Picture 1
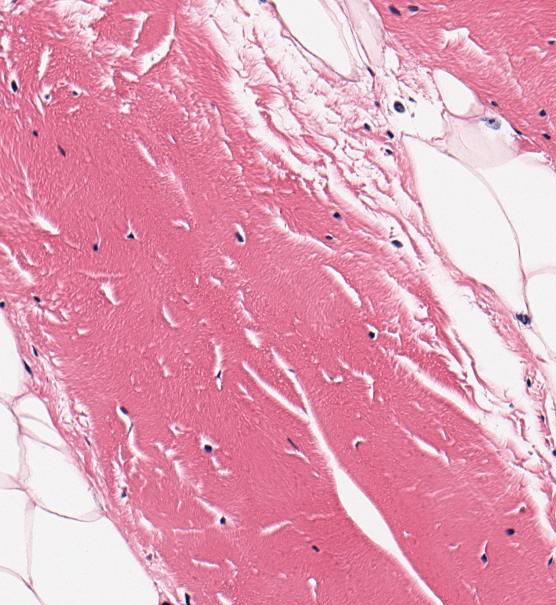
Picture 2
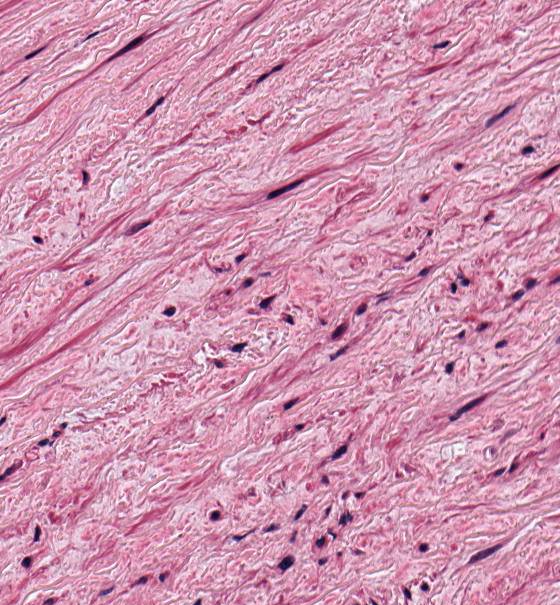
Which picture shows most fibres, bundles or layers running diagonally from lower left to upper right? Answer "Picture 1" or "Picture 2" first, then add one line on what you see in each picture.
Picture 2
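What picture 1 shows: A broad band of dense pink fibrous tissue fills most of the field and runs diagonally from upper left to lower right.
What picture 2 shows: Across the whole field the tissue is arranged in long bands that run diagonally from lower left to upper right.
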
